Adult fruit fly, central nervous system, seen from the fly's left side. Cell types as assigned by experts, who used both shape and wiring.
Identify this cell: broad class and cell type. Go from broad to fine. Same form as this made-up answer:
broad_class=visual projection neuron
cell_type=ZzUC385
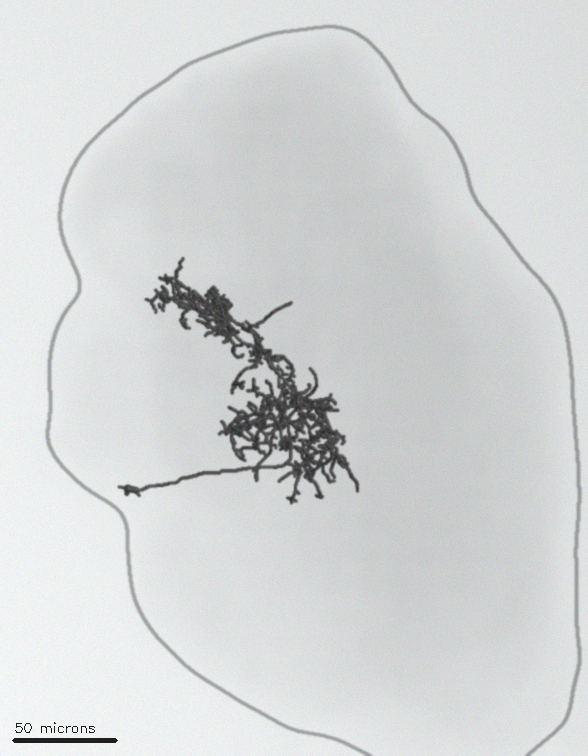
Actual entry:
broad_class=central-brain intrinsic neuron
cell_type=VES018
